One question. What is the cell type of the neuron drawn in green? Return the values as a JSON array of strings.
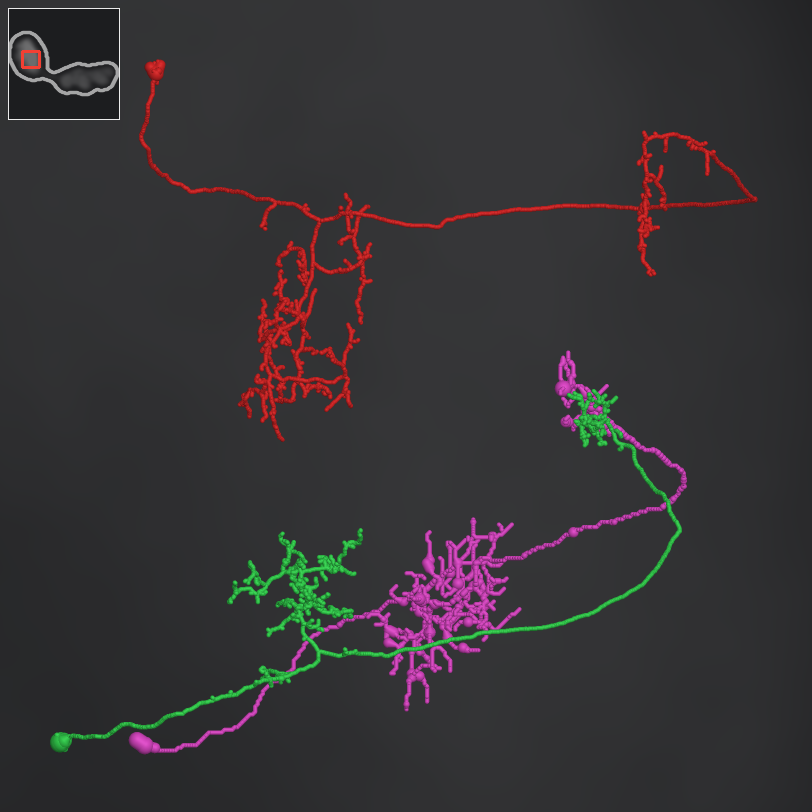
["Tm29"]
